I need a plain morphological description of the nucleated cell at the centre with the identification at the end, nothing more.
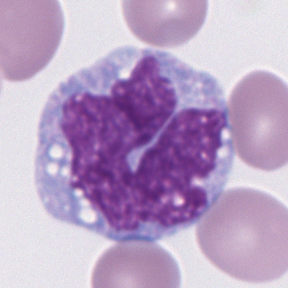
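The nucleated central cell has a roughly round outline with a slightly uneven, wavy edge. Its cytoplasm is pale grey-blue and holds several small clear vacuoles, mostly along the left and lower parts, but no coarse coloured granules. It is a monocyte.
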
